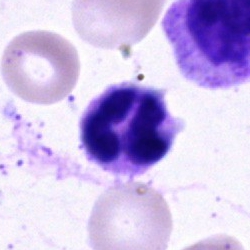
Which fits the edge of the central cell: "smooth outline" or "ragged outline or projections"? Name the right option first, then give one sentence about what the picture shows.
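Ragged outline or projections. A small pale rounded bulge protrudes from the right edge of the cell.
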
